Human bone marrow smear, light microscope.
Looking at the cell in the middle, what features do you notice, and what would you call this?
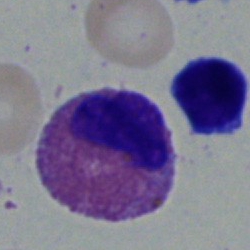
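Outline first: round, with a finely uneven edge. Next, the chromatin, which is dark blue-purple and fairly dense. Then the cytoplasm, abundant and pinkish-lilac. Filling it are fine pink-purple granules. Last, the name: this is an eosinophil.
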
